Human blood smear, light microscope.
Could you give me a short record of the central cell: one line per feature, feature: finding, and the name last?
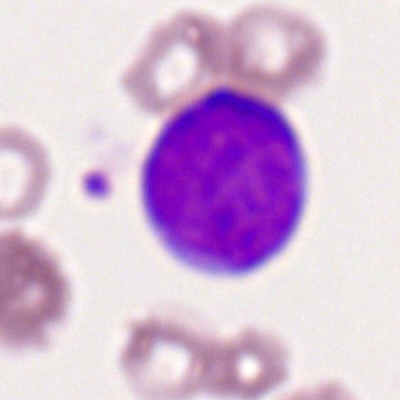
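Outline: smooth and roughly round
Nucleus: fills almost the whole cell, leaving at most a very thin rim of cytoplasm
Granules: none visible
Vacuoles: none visible either
Name: myeloblast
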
